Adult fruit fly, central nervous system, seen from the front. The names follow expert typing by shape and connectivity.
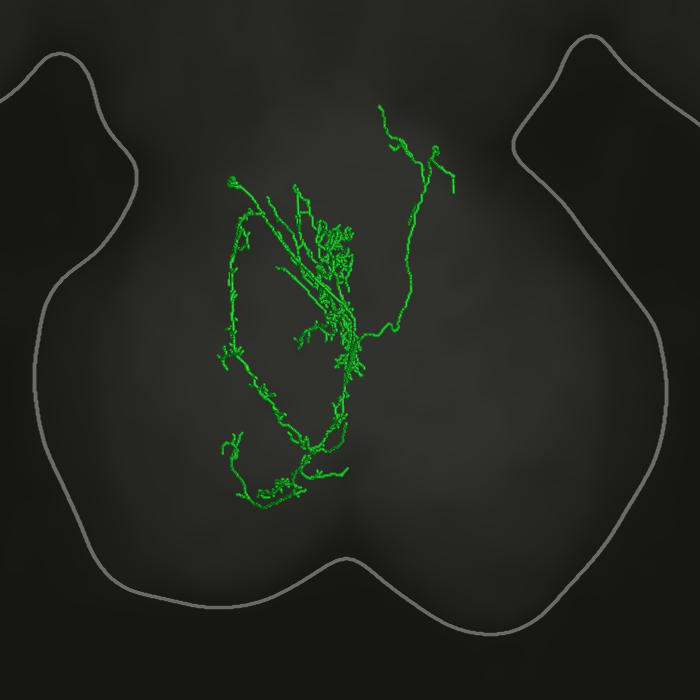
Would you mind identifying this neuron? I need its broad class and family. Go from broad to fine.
nerve-cord intrinsic neuron; hemilineage 23B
